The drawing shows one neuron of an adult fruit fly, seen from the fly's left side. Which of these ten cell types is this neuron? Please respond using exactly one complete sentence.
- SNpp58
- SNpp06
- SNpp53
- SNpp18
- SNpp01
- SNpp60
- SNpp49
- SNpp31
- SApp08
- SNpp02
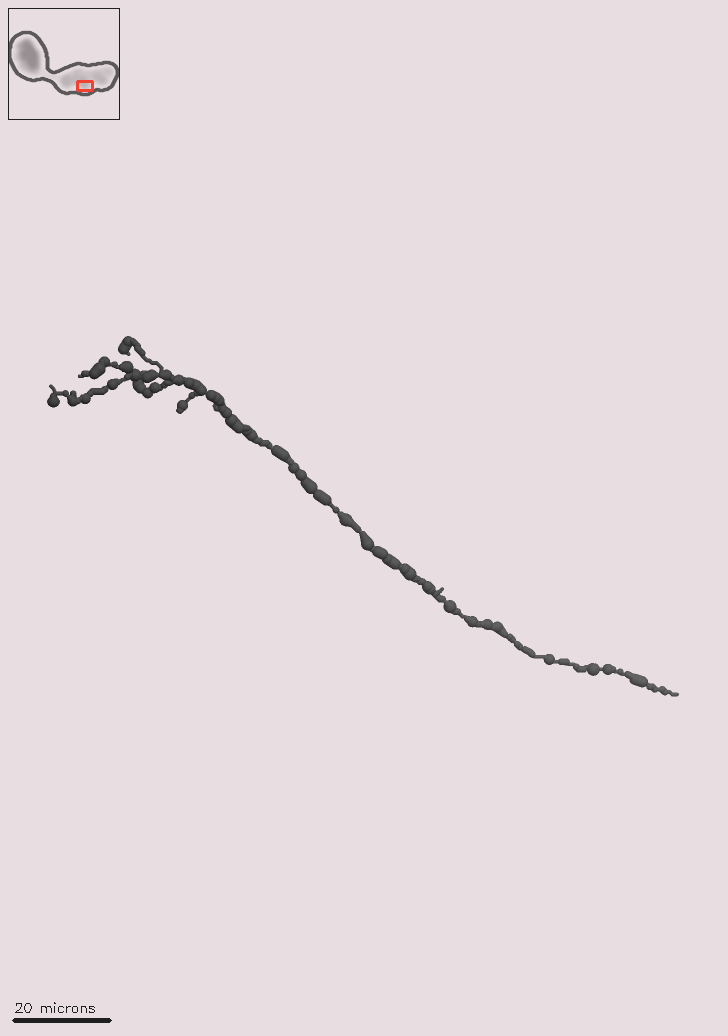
This neuron is assigned to the cell type SNpp58.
